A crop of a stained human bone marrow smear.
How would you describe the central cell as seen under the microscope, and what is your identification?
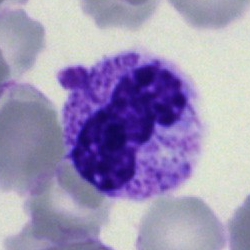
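To begin with the nucleus, its main mass runs on a diagonal from upper right to lower left. Next, the chromatin is dark purple and coarsely clumped. No nucleoli are visible. Last, the surroundings hold only pale red cells without nuclei. This cell is a segmented neutrophil.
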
